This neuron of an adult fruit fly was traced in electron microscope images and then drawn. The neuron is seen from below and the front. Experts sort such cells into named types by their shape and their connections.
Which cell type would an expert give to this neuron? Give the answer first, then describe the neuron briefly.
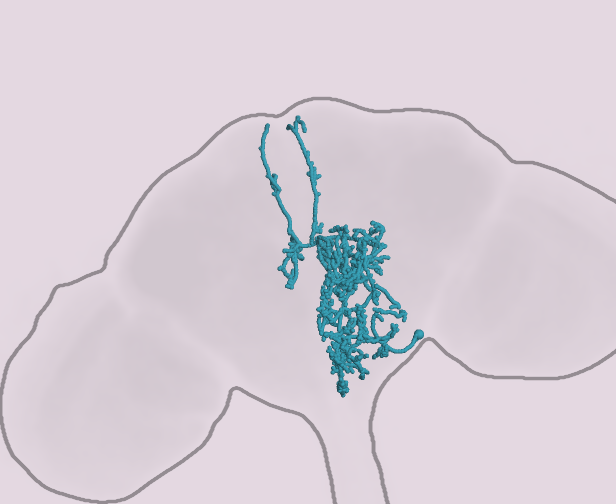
Its cell type is GNG304. It is a central-brain intrinsic neuron. It lies in the brain. In this view it is taller than it is wide.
